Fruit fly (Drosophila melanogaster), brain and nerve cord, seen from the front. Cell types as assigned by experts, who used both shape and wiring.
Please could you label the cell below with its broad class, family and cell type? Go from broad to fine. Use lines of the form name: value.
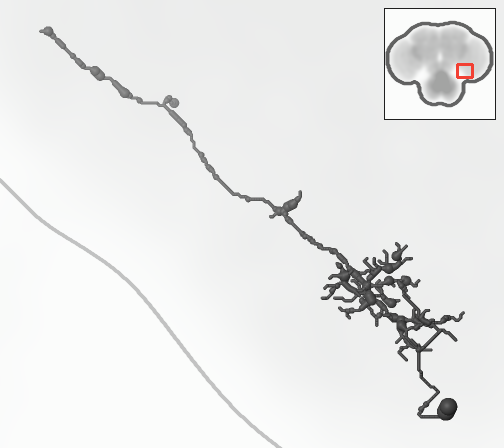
broad class: optic-lobe intrinsic neuron
family: TmY
cell type: TmY3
